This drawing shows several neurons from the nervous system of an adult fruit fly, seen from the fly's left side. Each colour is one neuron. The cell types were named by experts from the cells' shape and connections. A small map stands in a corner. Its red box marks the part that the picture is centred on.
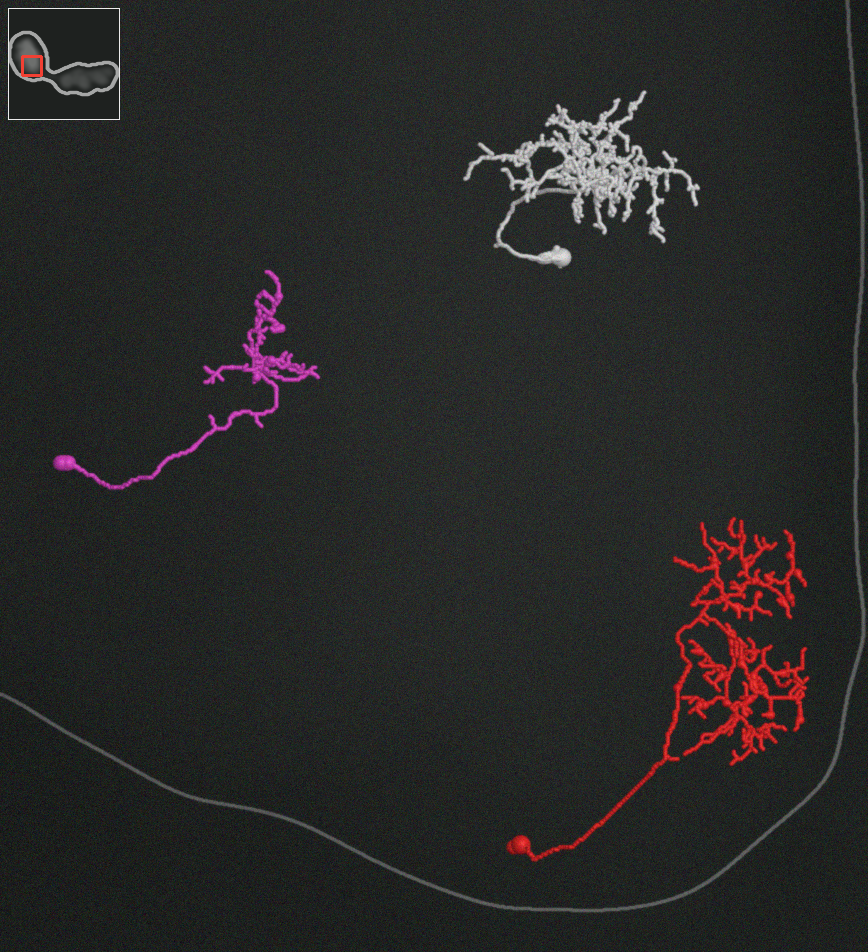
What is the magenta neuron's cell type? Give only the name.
Cm1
